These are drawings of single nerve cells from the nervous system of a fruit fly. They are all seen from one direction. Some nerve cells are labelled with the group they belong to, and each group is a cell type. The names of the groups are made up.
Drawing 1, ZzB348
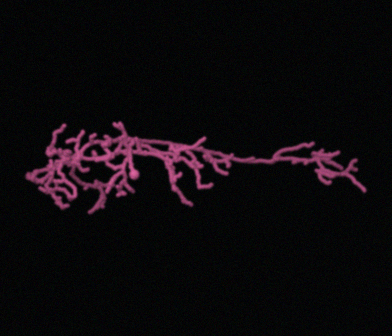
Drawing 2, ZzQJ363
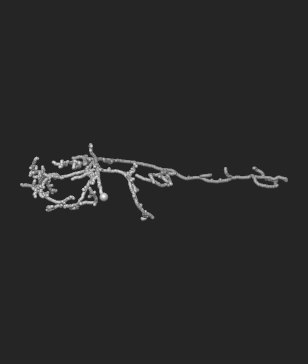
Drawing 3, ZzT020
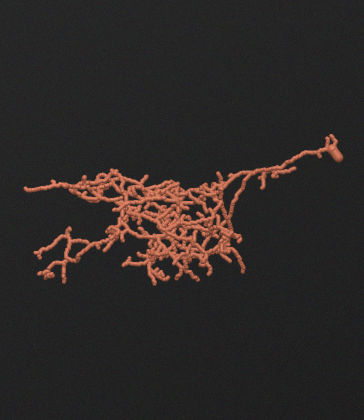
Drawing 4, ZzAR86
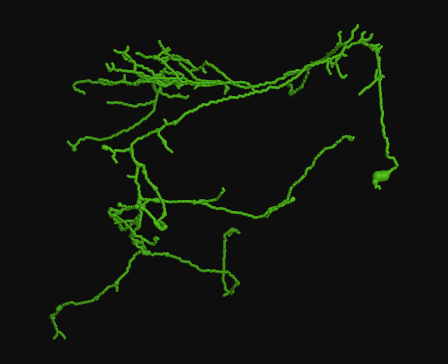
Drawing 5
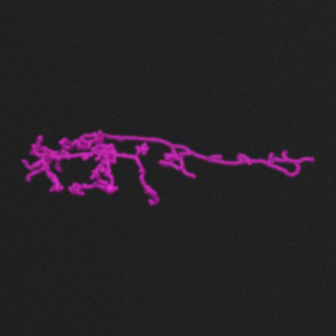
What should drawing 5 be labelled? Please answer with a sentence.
It belongs to ZzQJ363.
